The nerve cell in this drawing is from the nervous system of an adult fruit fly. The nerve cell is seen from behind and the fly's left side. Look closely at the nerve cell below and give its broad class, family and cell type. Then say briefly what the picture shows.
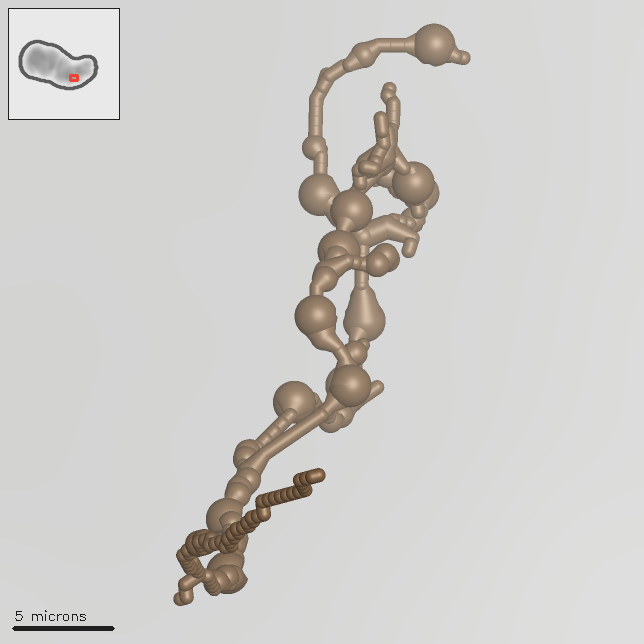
This is a sensory neuron entering the nerve cord. Its family is called class mechanosensory tactile. Its cell type is SNta30. No cell body is drawn. From top to bottom in the picture it spans about 30 microns.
